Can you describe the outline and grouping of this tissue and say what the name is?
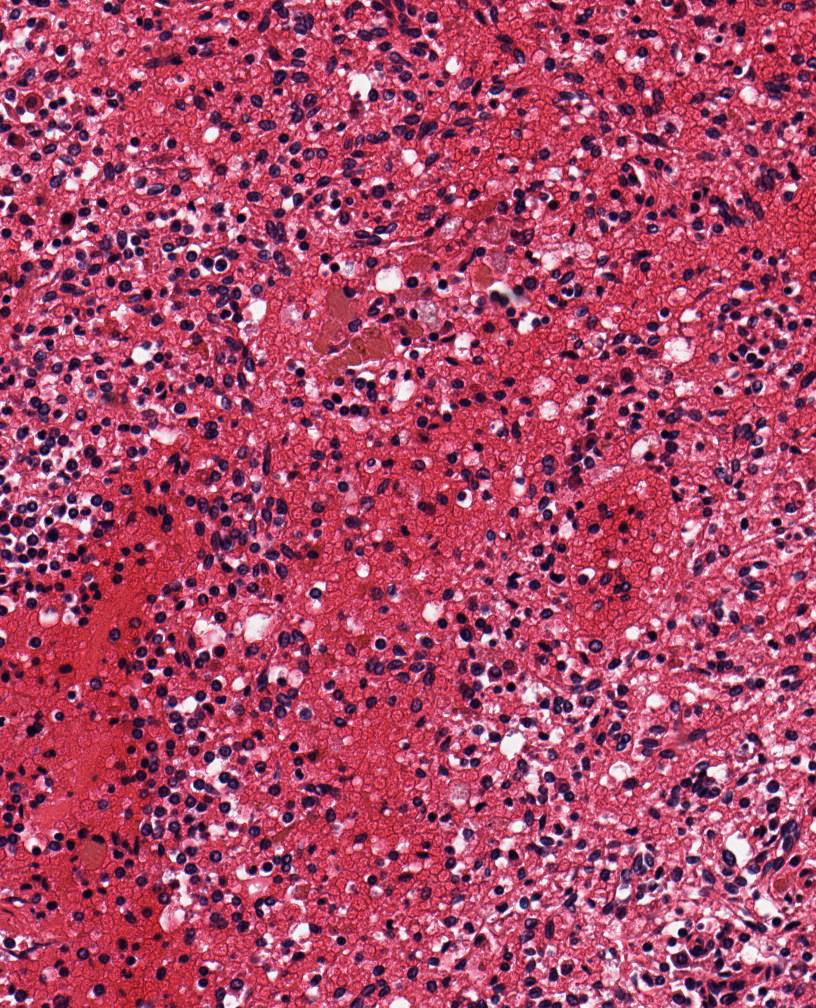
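Nucleated cells lie in diffuse sheets across the whole field, without follicles, glands or other discrete units. The densest solid red blood cell areas, with few nuclei, lie along the left and lower left. A minority of nuclei, among round ones, are elongated and spindle-shaped. No epithelium lines any surface or lumen. The tissue is spleen.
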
